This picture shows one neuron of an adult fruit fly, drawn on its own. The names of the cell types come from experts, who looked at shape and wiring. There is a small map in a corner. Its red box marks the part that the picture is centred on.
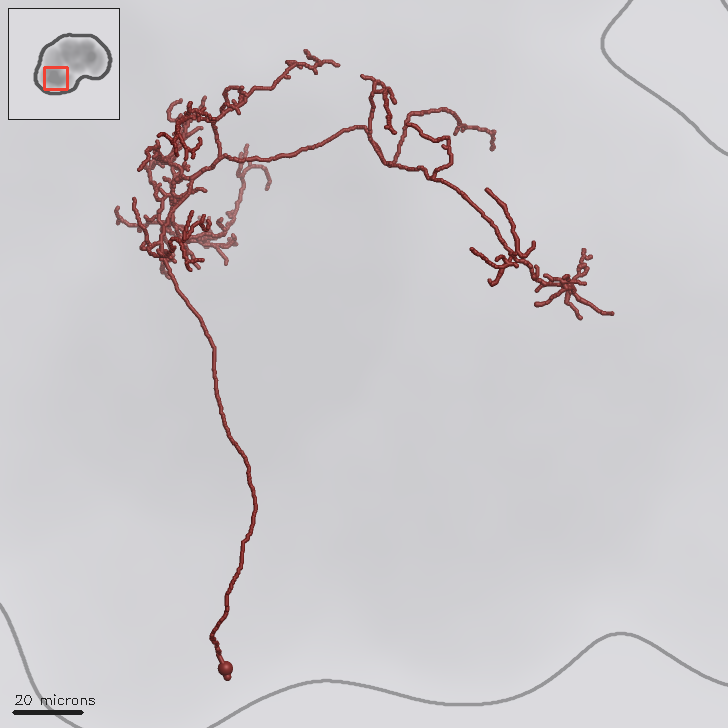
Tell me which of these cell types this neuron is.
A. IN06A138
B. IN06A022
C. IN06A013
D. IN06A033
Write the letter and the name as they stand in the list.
D. IN06A033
